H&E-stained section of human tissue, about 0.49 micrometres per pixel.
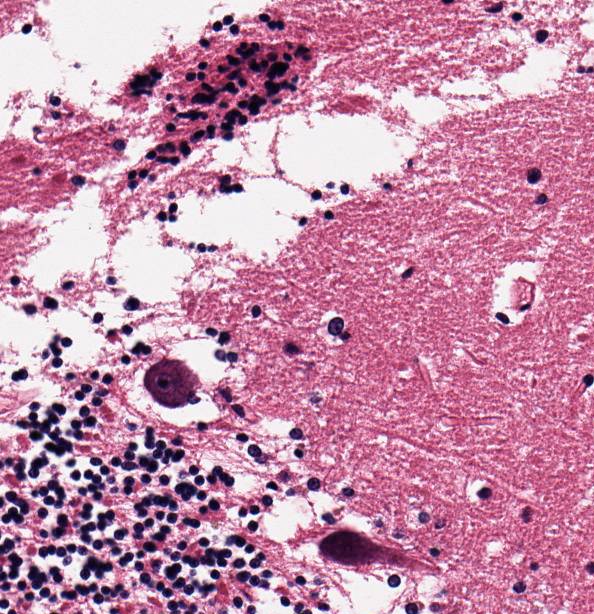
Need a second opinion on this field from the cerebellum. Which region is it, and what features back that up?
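The molecular layer is what the field shows: finely fibrillar pink neuropil with only sparse scattered nuclei, at the right and upper right.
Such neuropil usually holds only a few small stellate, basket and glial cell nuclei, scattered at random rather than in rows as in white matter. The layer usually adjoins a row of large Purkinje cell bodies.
Here large neurons sit at its border with a dense sheet of small, dark, round nuclei in the lower left corner. One, just left of centre, has abundant purplish cytoplasm and a round nucleus with a prominent nucleolus.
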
